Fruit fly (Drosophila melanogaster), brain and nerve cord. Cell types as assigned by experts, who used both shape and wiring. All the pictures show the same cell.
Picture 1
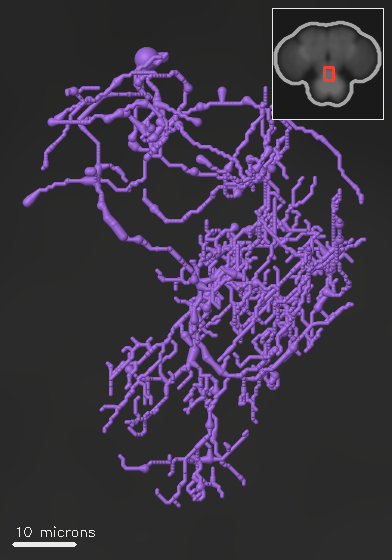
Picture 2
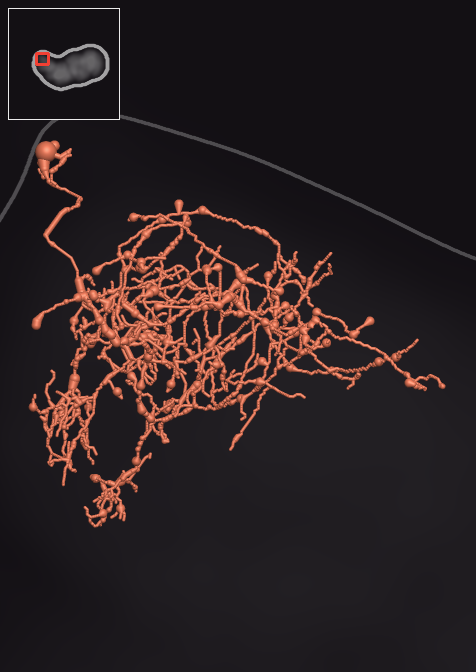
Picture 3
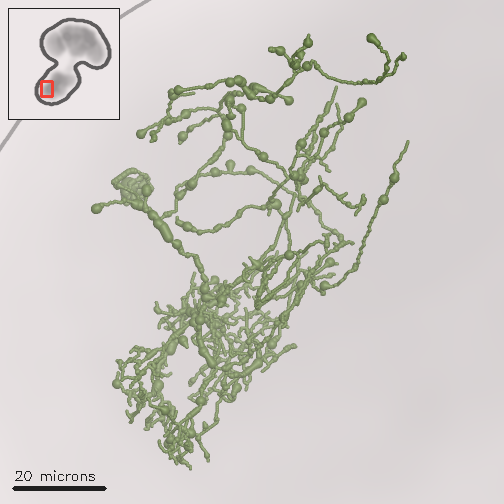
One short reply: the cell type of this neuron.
INXXX393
